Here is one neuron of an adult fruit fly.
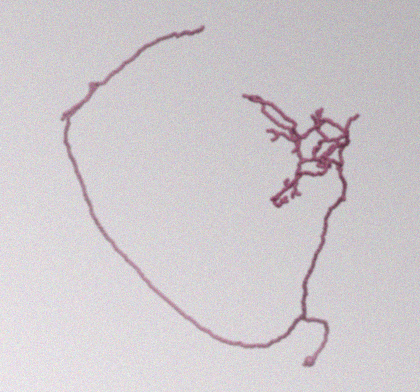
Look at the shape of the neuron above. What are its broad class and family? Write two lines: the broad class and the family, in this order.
central-brain intrinsic neuron
hemilineage SLPa&l1_lateral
